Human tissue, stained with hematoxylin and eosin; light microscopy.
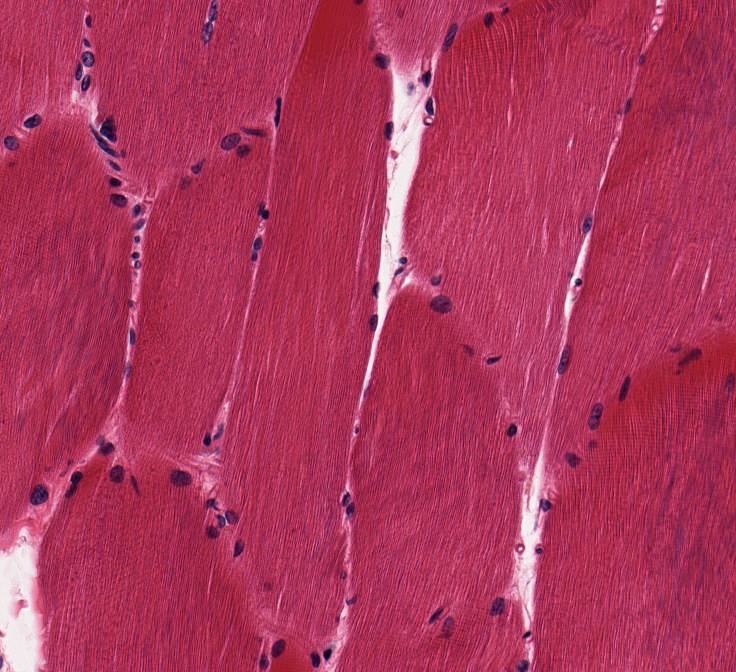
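Skeletal muscle, haematoxylin and eosin. First, long parallel muscle fibres run roughly from top to bottom of the field. Next, the nuclei sit at the edges of the fibres rather than in their centres, and are small, oval to elongated and dark purple. Last, the fibre cytoplasm stains a deep pink-red throughout.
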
